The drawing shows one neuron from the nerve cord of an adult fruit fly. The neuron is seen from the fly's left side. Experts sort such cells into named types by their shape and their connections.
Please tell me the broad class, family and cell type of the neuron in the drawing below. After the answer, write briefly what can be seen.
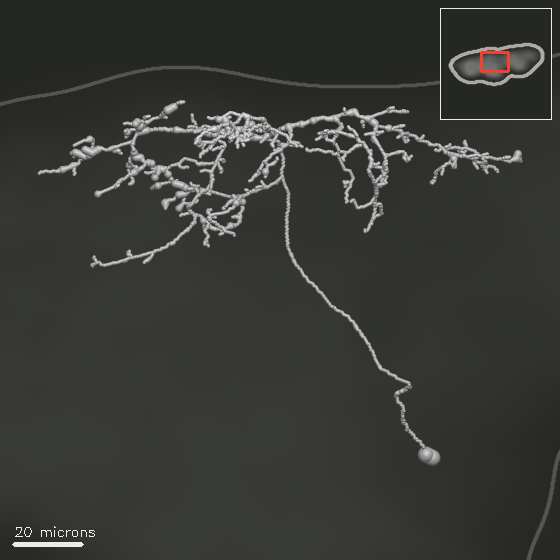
It is a nerve-cord intrinsic neuron. The family is hemilineage 03B. Its cell type is IN03B070. From left to right in the picture it spans about 140 microns. The picture shows dozens of branch ends.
